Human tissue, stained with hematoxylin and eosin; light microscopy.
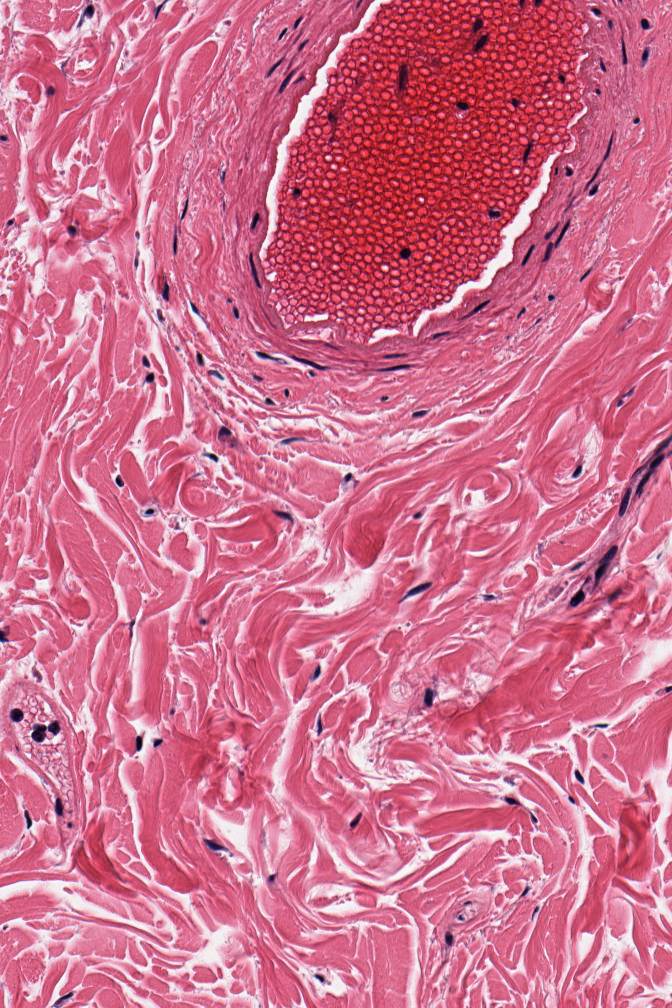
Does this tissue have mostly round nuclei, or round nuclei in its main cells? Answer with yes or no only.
No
